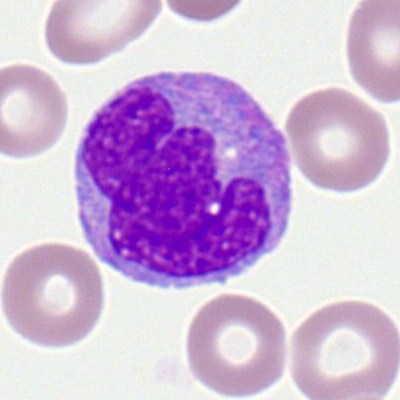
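Monocyte, the central cell of this stained blood smear. Nucleus: irregularly folded into several lobes. Cytoplasm: pale blue-grey, widest toward the upper right of the nucleus, and only fine and dusty in texture, without coarse granules.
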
